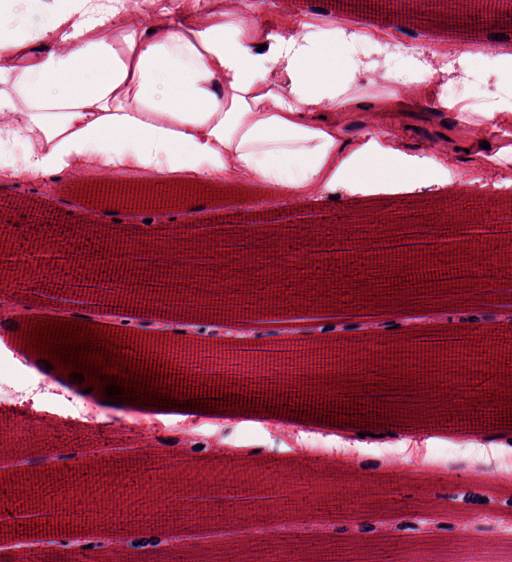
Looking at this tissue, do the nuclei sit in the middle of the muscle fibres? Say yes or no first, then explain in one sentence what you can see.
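No. The muscle nuclei are flattened and elongated and lie at the edges of the fibres.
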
